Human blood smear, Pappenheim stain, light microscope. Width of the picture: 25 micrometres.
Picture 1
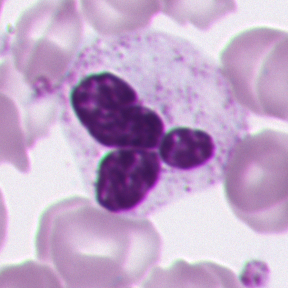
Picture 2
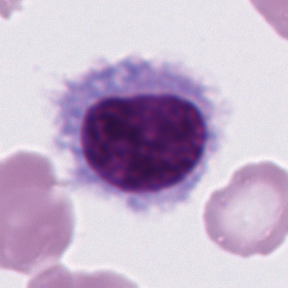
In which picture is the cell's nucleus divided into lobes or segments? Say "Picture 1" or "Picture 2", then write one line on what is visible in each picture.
Picture 1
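Picture 1: The smallest lobe sits to the right of the others.
Picture 2: The nucleus is a single unlobed oval with a slightly flattened upper edge.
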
